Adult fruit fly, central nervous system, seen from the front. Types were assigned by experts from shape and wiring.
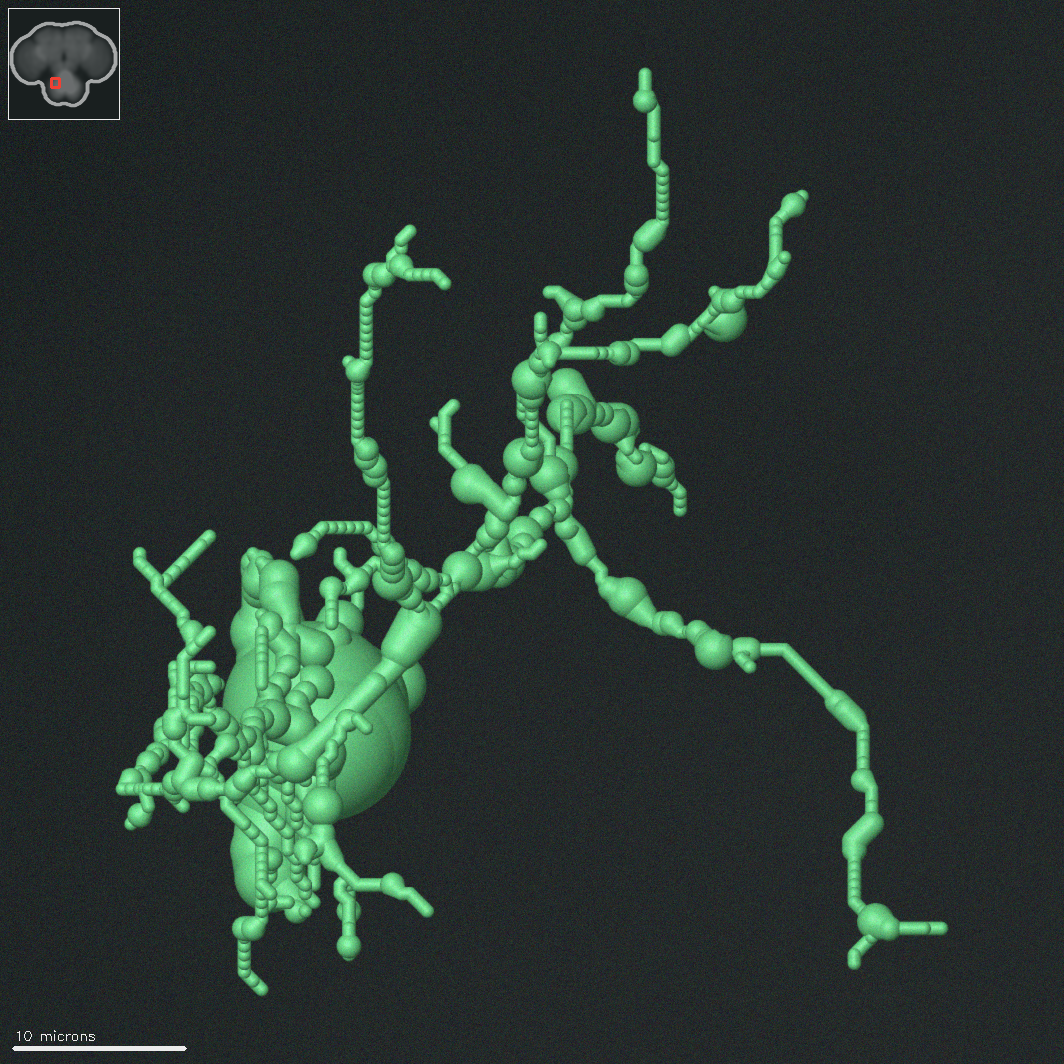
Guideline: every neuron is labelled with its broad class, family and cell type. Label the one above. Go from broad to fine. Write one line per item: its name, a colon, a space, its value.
broad class: motor neuron of the nerve cord
family: hemilineage 15B
cell type: Ti flexor MN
